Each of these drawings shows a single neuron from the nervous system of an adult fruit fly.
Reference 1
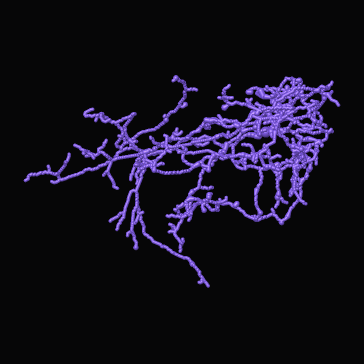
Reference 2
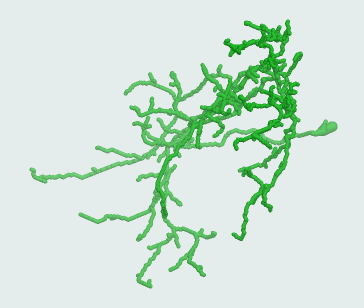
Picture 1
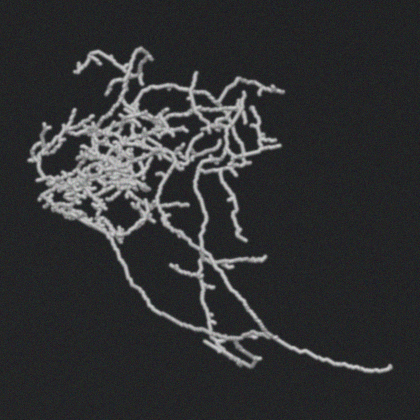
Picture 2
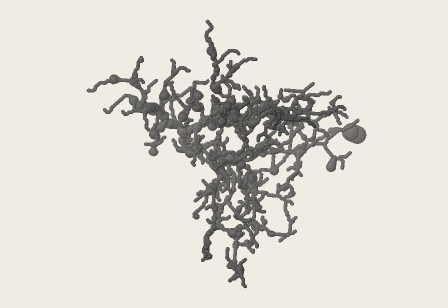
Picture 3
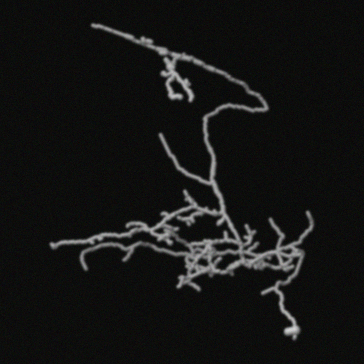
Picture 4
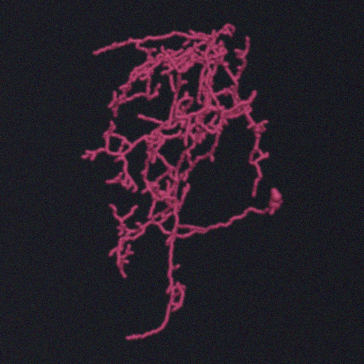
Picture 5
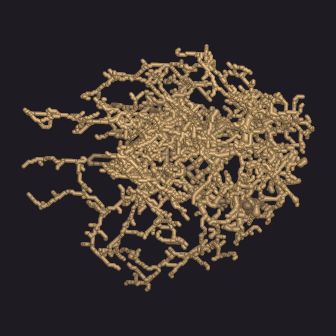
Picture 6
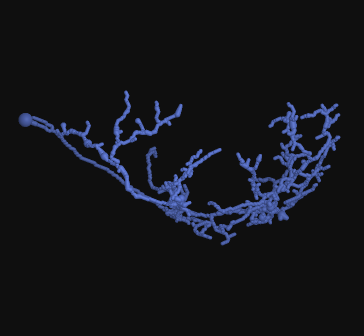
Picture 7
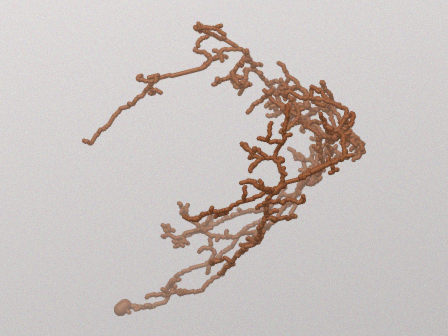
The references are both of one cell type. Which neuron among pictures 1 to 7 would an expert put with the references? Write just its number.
4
